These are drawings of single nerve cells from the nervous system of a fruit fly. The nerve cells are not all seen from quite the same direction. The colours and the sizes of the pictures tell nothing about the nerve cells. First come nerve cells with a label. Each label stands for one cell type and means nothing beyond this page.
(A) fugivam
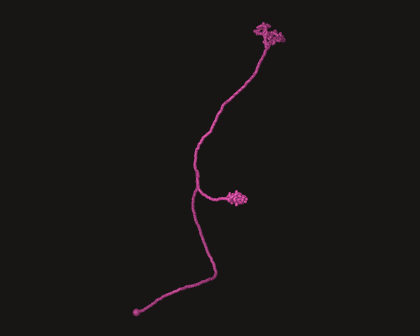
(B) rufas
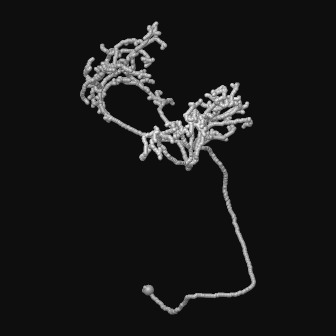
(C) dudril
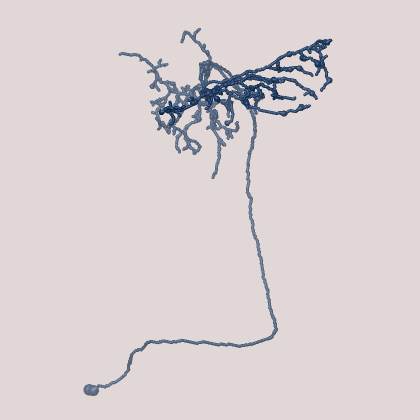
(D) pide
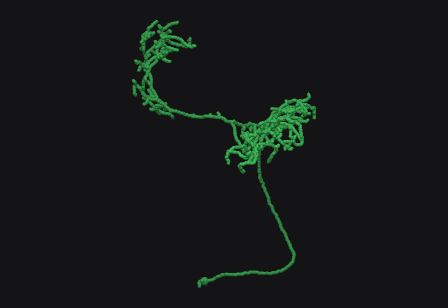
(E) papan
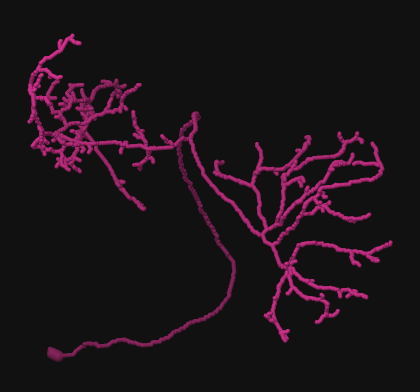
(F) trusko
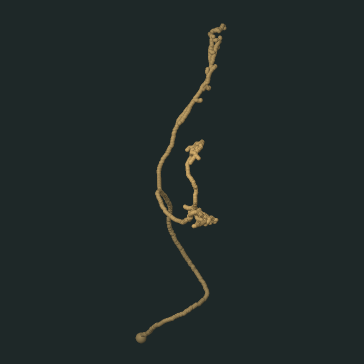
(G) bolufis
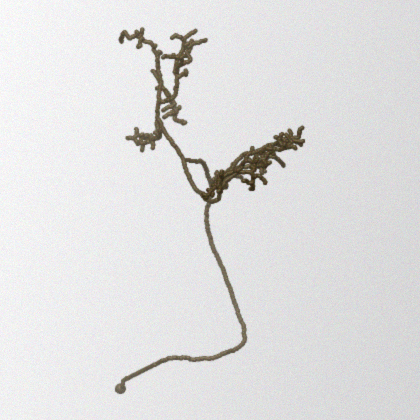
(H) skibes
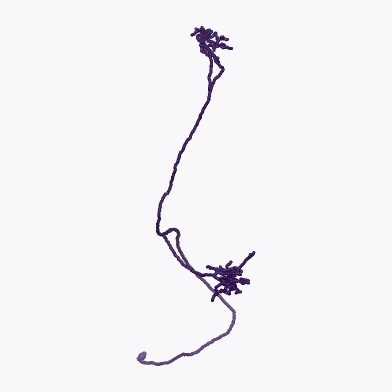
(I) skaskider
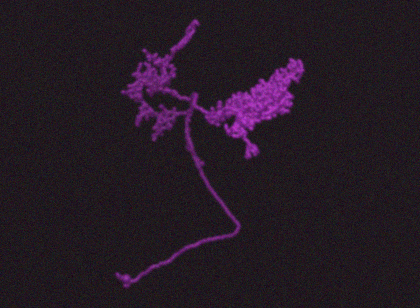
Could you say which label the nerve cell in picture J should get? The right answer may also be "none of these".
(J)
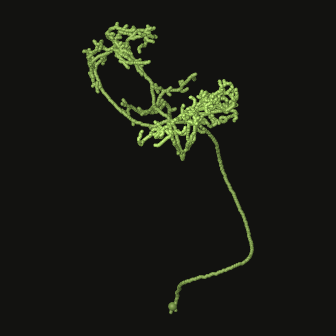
rufas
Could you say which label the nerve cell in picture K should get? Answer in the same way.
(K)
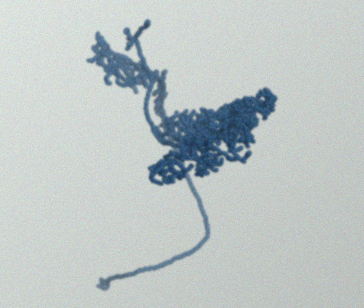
skaskider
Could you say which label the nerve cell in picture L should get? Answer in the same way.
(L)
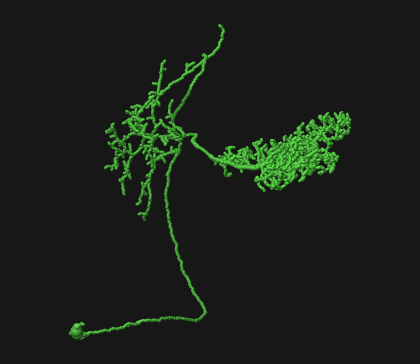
skaskider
